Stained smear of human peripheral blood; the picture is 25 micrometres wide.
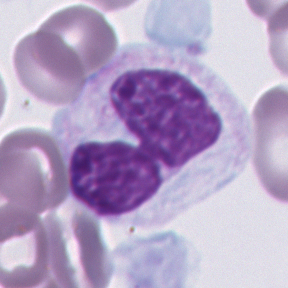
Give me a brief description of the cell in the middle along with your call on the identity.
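Look first at the chromatin: it is dark purple, with a mottled, strand-like pattern. Around it, the cytoplasm is pale greyish blue and carries fine, faint pinkish-purple granules. Follow the edge of the cell and you will find it smooth, with no surface projections. What you are looking at is a band neutrophil.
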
